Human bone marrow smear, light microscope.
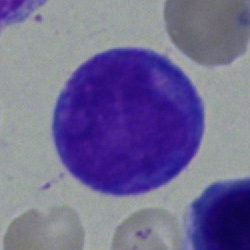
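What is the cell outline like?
Round and smooth.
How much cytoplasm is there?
Scant: no more than a thin rim at the edge.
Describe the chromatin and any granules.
The chromatin is fairly even, with only a few faintly paler patches and no coarse dark clumps; no granules are seen.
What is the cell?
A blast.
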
